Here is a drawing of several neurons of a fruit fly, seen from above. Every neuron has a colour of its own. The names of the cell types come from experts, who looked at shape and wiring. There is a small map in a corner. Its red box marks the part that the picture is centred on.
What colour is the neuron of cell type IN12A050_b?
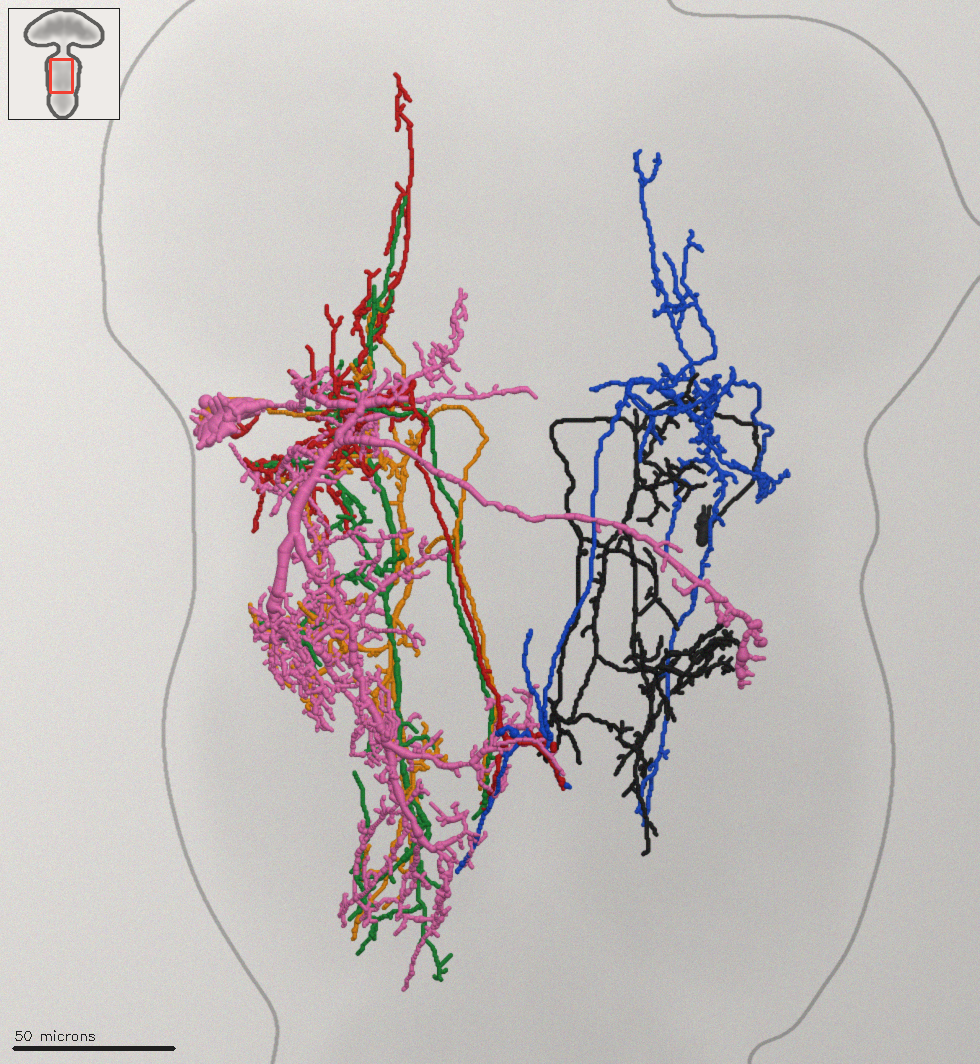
black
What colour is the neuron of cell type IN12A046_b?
red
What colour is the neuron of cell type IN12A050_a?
orange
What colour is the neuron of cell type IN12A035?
green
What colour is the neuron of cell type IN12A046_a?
blue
